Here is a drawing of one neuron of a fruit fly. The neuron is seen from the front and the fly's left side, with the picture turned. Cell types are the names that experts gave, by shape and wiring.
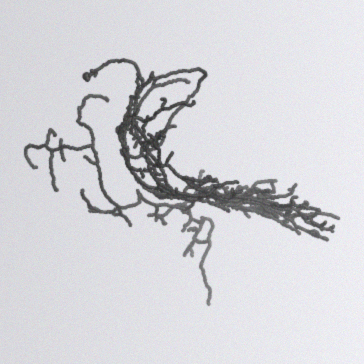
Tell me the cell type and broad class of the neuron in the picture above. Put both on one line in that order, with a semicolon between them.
LAL007; central-brain intrinsic neuron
